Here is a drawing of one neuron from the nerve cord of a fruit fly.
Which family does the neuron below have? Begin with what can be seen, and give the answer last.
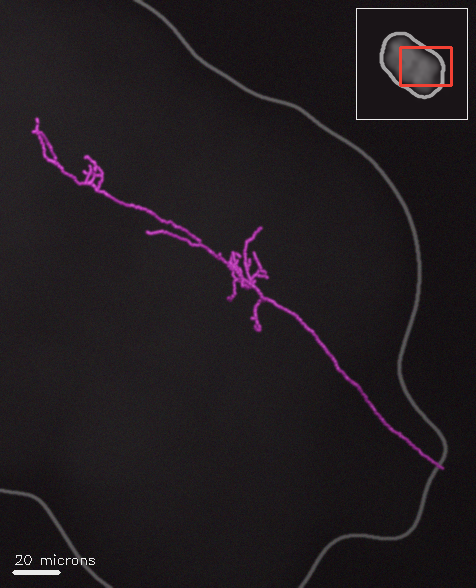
No cell body is drawn. By the scale bar it is about 180 microns wide in this view. This is a descending neuron. The family is DNp.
